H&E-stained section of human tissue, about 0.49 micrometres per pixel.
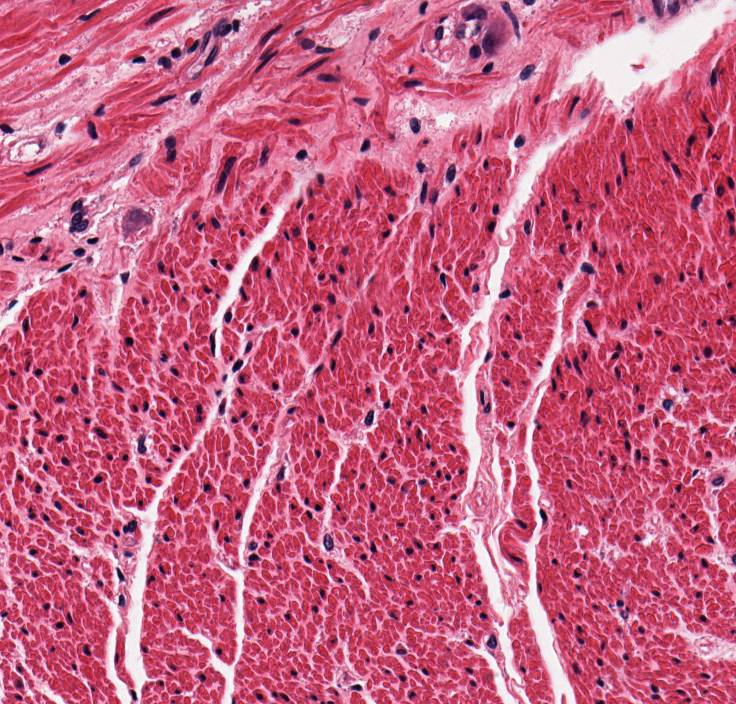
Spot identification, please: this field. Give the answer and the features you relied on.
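Field is mainly smooth muscle. Deciding point: nuclei dark, oval and single, lying within the fibres rather than at their edges.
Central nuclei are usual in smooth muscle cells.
Most fibres in the main mass cut across or obliquely, giving a mosaic of small polygonal red profiles. Narrow white clefts divide the muscle into bundles, running upper right to lower left. Band of looser pink connective tissue along the top edge.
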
